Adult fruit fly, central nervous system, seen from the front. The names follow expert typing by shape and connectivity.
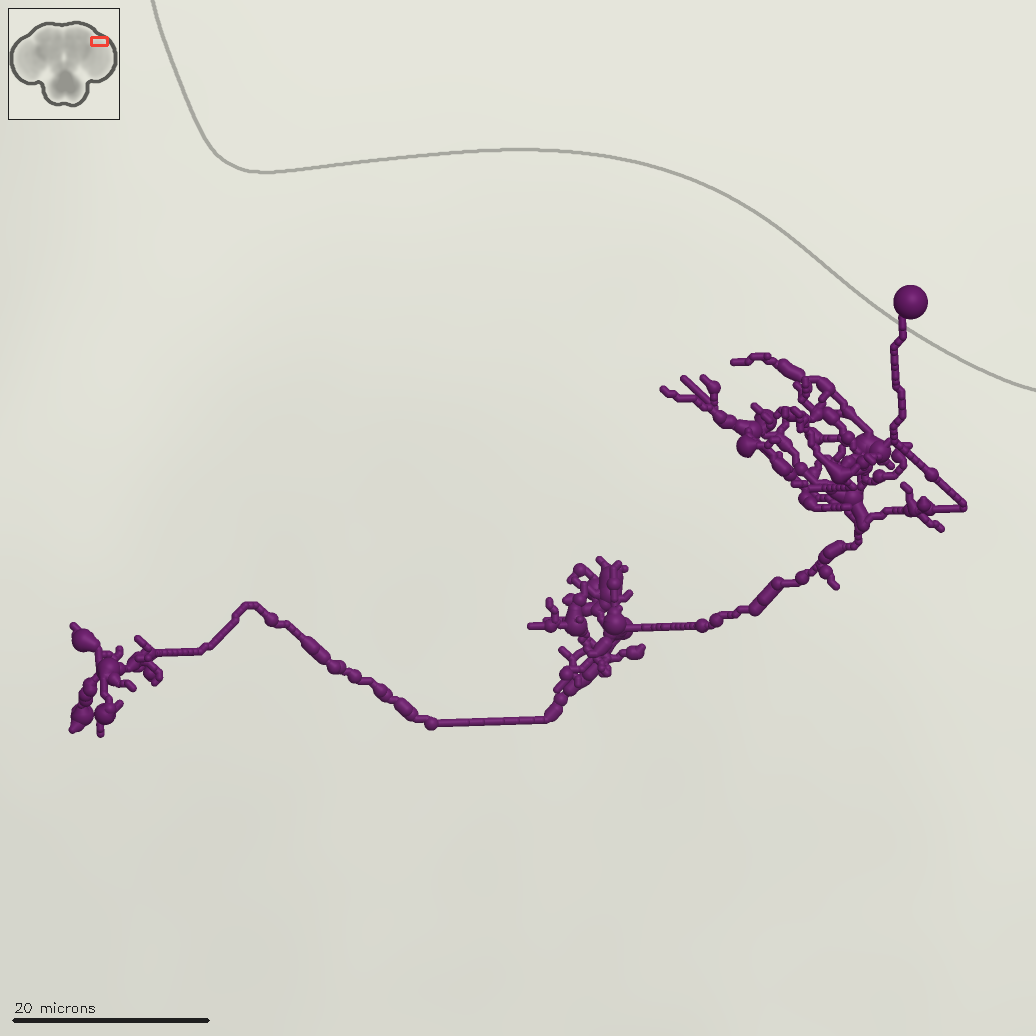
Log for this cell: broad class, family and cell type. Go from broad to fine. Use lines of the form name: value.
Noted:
broad class: optic-lobe intrinsic neuron
family: Tm
cell type: Tm6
